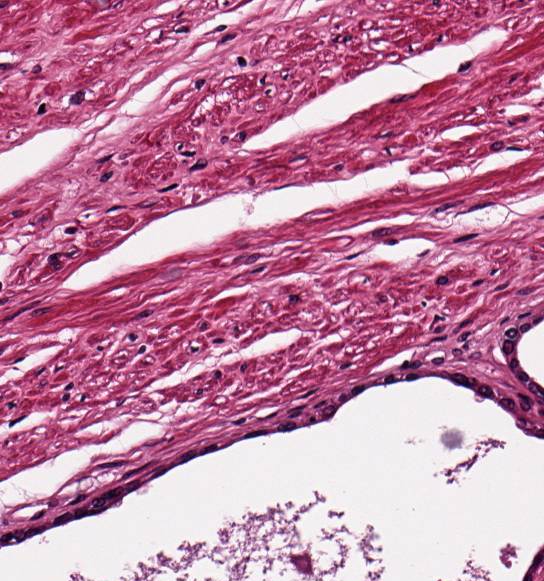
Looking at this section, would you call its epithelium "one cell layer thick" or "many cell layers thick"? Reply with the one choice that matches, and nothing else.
One cell layer thick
